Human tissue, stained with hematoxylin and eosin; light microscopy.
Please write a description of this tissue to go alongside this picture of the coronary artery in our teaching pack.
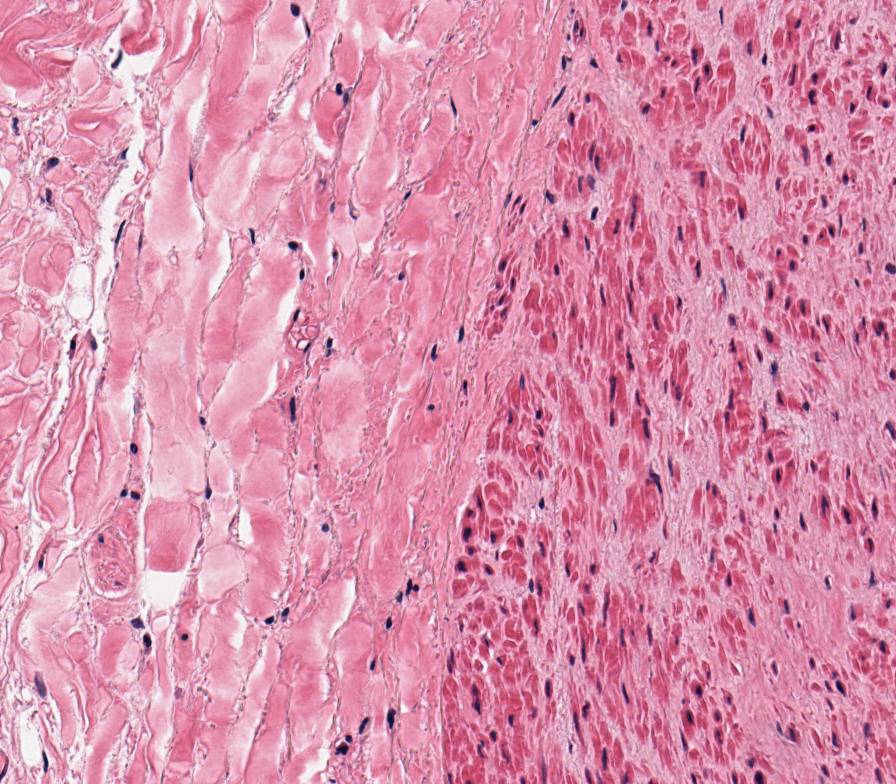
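Two zones meet here. On the left, broad wavy collagen bundles run mainly from top to bottom, with sparse, small, dark, spindle-shaped nuclei. On the right, closely packed cells with deep red cytoplasm gather in small groups; their nuclei are more numerous and oval to elongated.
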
